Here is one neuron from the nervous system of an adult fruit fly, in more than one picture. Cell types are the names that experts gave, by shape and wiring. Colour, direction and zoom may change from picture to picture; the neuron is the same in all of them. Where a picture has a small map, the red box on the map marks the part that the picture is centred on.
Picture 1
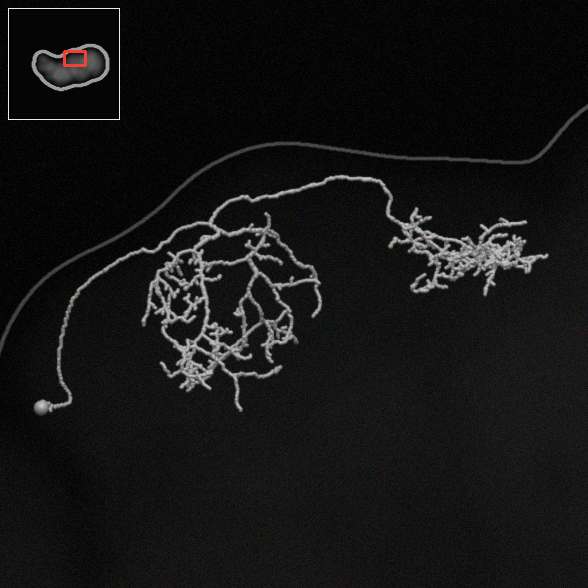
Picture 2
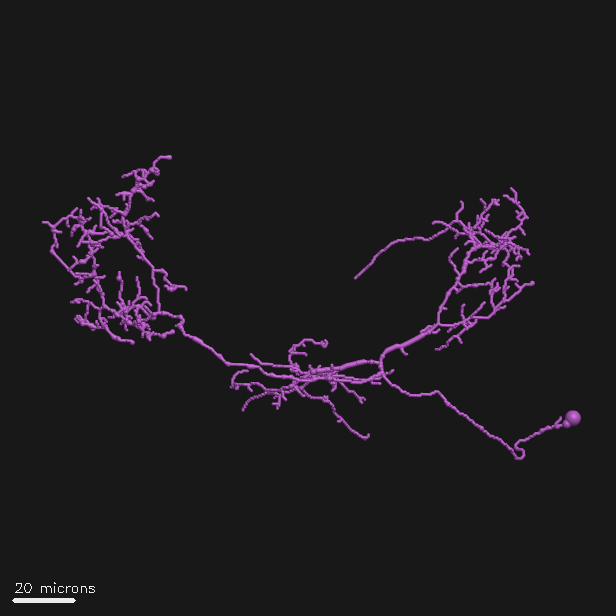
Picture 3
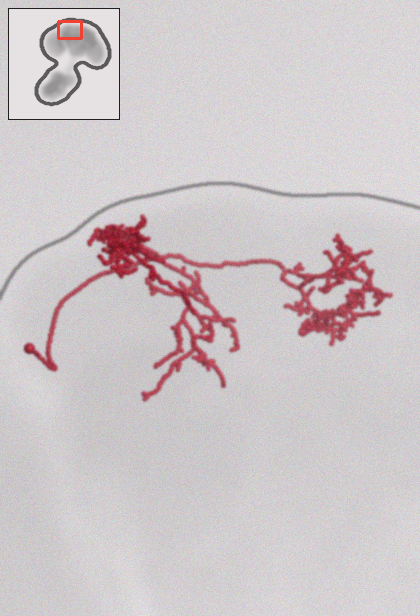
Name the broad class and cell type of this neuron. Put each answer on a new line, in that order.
central-brain intrinsic neuron
SMP249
